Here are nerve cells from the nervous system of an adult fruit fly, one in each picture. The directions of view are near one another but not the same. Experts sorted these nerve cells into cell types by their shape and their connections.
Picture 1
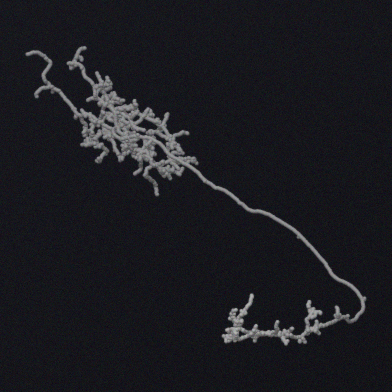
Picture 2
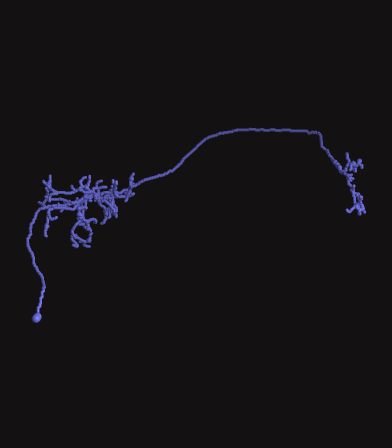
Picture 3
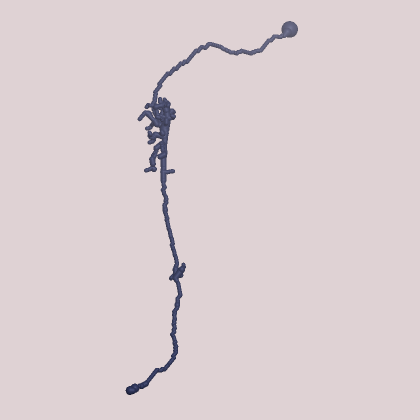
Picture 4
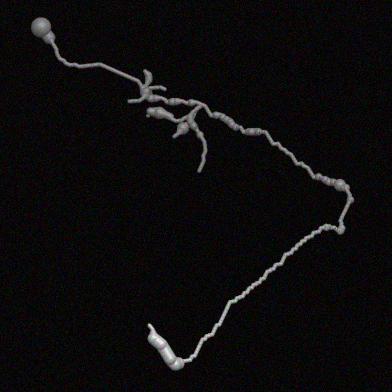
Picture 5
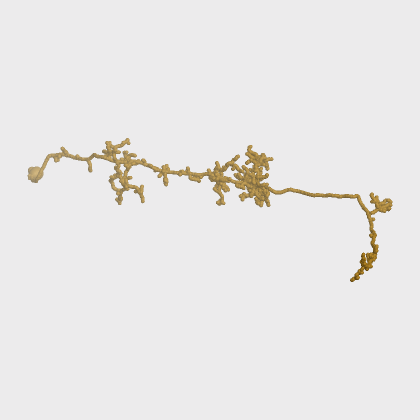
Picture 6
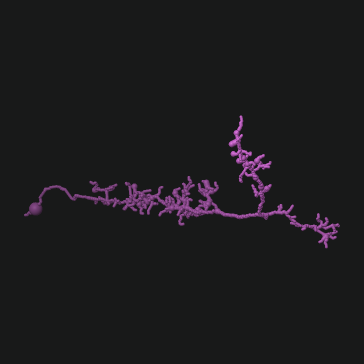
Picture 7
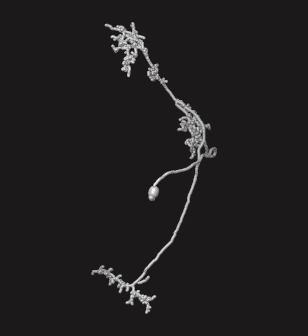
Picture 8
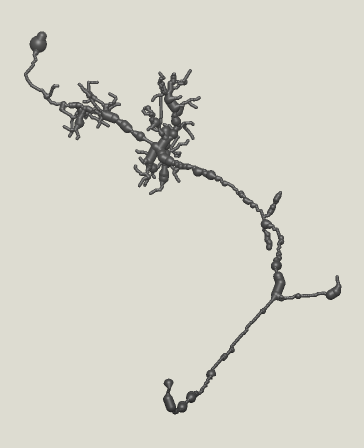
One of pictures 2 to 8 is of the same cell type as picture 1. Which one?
Picture 2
